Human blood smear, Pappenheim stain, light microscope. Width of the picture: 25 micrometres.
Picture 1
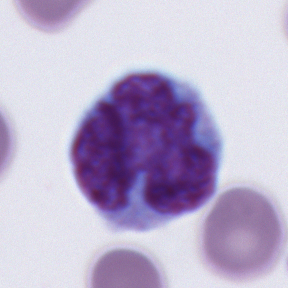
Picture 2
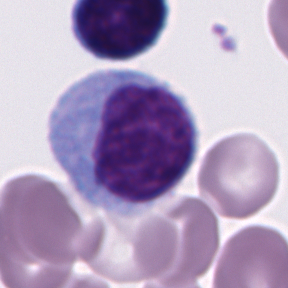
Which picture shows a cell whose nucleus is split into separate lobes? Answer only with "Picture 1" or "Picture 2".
Picture 1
